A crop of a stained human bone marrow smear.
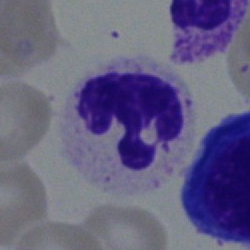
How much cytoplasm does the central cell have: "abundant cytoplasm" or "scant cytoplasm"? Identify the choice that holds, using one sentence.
Its cytoplasm is plentiful around the nucleus.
